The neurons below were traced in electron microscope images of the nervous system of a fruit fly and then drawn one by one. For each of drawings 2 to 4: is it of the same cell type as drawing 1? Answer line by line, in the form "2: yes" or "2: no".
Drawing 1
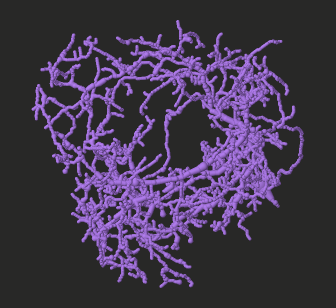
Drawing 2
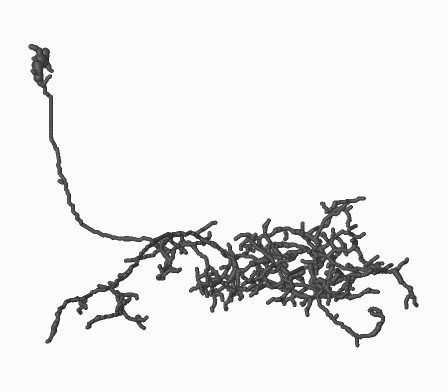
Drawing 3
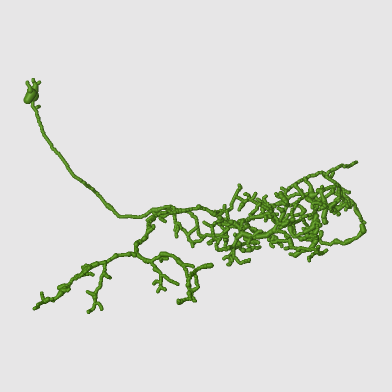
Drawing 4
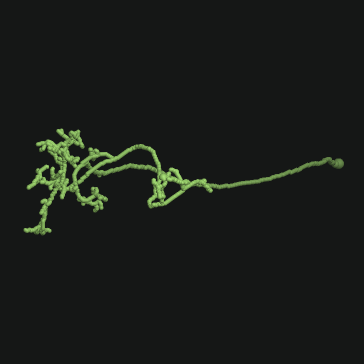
2: no
3: no
4: no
